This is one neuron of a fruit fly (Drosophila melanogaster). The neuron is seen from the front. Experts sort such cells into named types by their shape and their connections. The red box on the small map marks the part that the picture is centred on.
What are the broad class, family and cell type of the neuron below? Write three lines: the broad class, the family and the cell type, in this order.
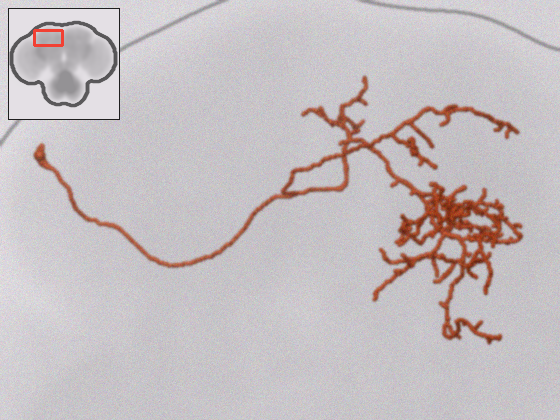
central-brain intrinsic neuron
hemilineage LHl2_dorsal
CRE001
